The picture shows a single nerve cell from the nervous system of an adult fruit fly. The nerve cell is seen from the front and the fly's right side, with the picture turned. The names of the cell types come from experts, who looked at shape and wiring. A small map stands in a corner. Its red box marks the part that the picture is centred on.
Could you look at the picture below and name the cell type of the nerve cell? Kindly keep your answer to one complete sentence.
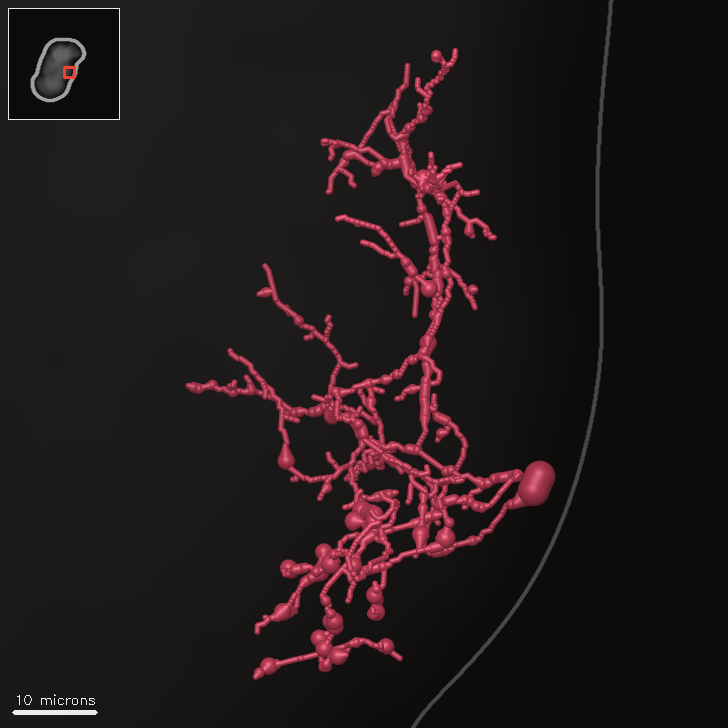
The nerve cell here falls under cell type CB1281.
